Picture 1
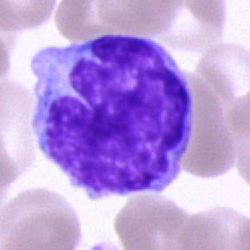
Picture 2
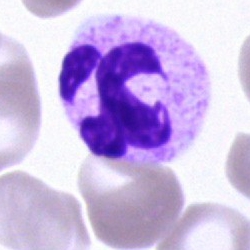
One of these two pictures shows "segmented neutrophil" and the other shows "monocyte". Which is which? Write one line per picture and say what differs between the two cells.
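Picture 1 is a monocyte. The nucleus fills most of the cell.
Picture 2 is a segmented neutrophil. The cytoplasm is plentiful and pale pinkish-lilac.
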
